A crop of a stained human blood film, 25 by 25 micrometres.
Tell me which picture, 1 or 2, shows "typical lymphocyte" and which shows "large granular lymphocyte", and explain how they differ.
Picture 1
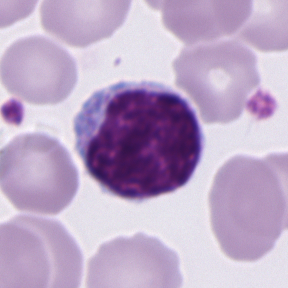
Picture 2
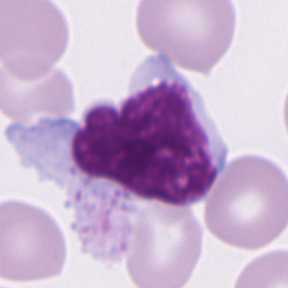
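Picture 1: typical lymphocyte. Picture 2: large granular lymphocyte. Granules: small violet granules lie scattered in the cytoplasm of picture 2.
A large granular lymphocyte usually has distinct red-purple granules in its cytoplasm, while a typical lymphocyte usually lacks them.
Cytoplasm: in picture 1 a thin rim, widest on the left side; in picture 2 pale grey-blue, spreading below and to the left of the nucleus.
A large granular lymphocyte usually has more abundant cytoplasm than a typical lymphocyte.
Nucleus, picture 1: round, about 10 micrometres across in a roughly round cell of about 11 micrometres, off-centre toward the right and filling about 80% of the cell's area. Nucleus, picture 2: irregular and bumpy, with several shallow lobes along its upper edge, about 13 by 10 micrometres. Chromatin: coarse and clumped with darker and lighter patches in picture 1; dense and dark purple with small paler pinkish spots in picture 2.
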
